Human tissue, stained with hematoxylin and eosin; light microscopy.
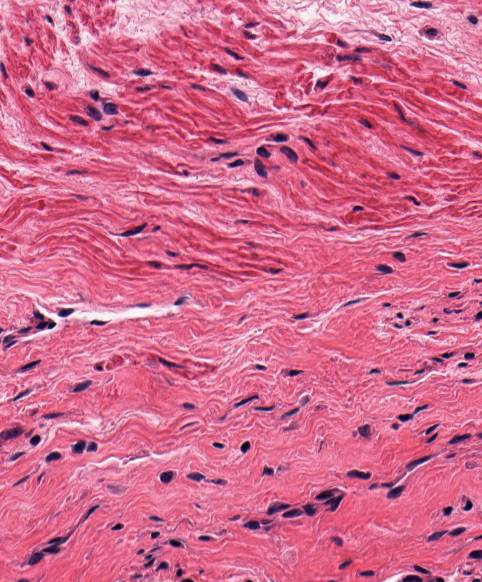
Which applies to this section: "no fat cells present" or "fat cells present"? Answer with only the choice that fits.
No fat cells present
